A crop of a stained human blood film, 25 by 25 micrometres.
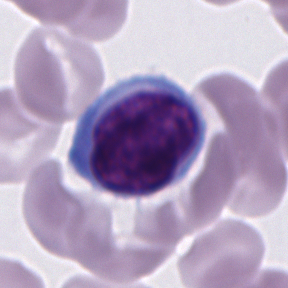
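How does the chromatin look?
Dark purple and coarsely clumped, with paler patches between the clumps, and no nucleoli show.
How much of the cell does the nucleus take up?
About 70% of its area: about 10 by 8 micrometres inside a cell of about 12 by 10 micrometres.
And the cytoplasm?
Clear blue, a rim wider on the left than on the right.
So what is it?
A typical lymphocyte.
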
